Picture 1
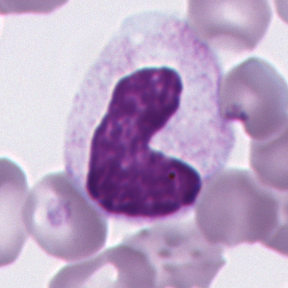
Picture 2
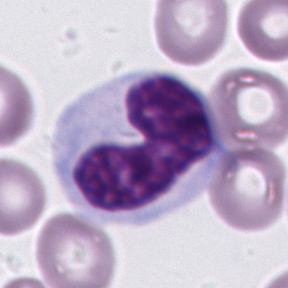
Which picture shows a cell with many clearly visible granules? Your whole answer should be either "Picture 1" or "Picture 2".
Picture 1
